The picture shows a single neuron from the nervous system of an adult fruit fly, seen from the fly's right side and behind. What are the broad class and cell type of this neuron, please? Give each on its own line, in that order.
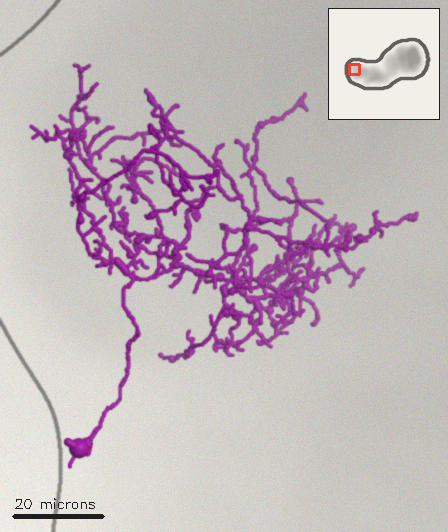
nerve-cord intrinsic neuron
INXXX405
